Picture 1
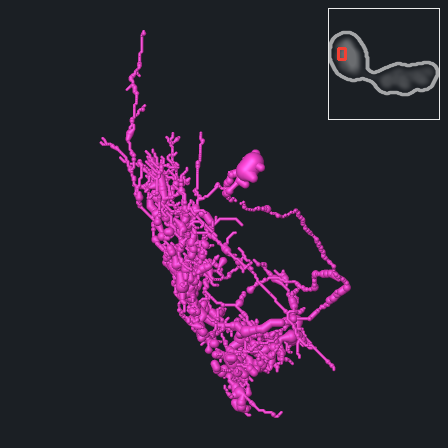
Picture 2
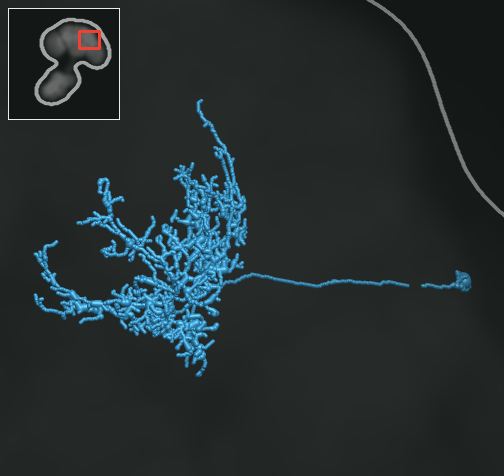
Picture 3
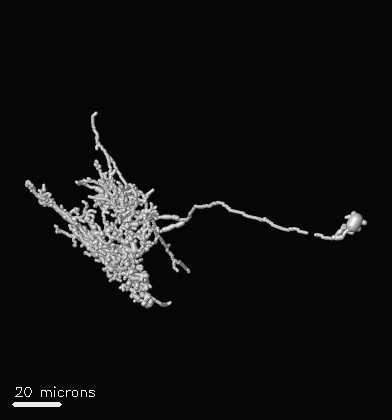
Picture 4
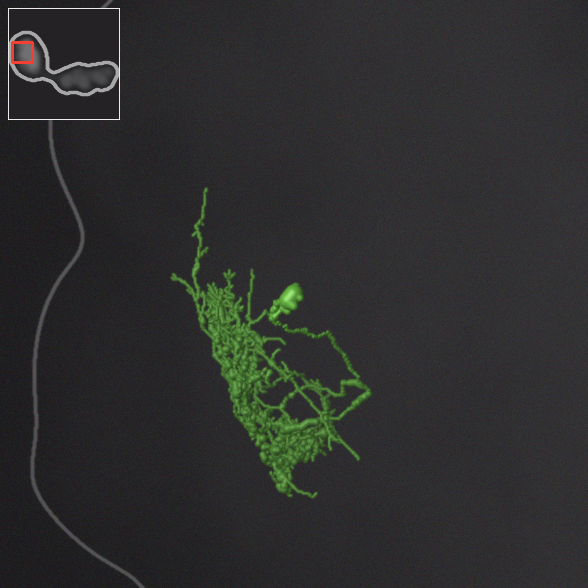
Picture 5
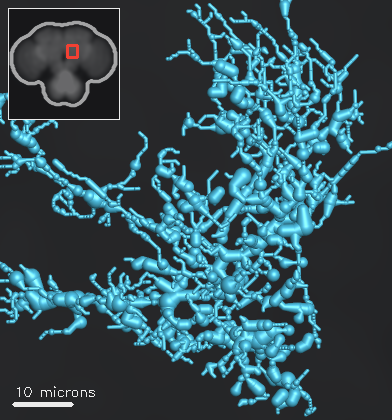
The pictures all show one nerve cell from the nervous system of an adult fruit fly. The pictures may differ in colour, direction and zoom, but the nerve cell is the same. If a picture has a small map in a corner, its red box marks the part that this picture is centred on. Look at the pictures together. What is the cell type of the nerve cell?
LAL051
